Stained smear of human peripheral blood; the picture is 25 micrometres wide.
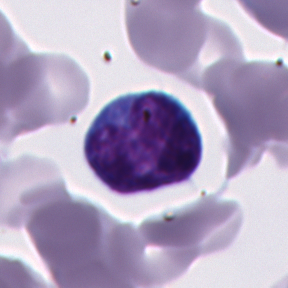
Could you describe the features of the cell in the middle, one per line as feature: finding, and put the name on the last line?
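Granules: none anywhere in the cell
Nucleus: rounded oval, smooth edge, no indents
Nucleus size: about 10 by 9 micrometres
Cell size: about 10 micrometres across
Cover: the nucleus takes about 90% of the cell's area
Cytoplasm: barely there, a very thin rim at the nuclear edge at most
Outline: smooth, no surface projections
Call: typical lymphocyte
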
